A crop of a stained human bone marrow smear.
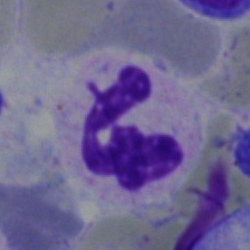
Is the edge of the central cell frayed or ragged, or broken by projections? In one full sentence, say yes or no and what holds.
No, the cell lacks a rough edge; its outline is smooth.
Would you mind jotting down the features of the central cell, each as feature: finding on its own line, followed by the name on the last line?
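Nucleus: pierced on its left side by a small clear hole
Chromatin: dark purple, dense
Cytoplasm: abundant, pale pinkish-lilac
Granules: fine, sparse, pinkish-purple, scattered through the cytoplasm
Identification: segmented neutrophil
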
